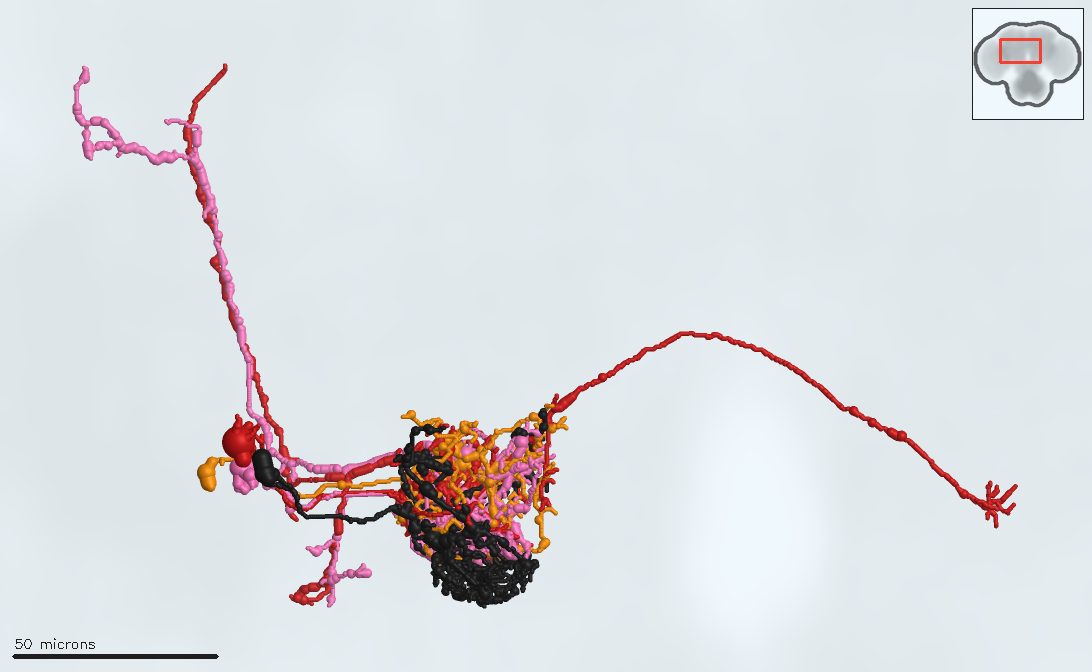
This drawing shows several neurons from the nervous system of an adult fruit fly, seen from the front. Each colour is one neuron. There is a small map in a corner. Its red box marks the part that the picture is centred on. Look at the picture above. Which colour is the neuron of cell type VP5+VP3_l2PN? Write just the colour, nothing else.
pink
